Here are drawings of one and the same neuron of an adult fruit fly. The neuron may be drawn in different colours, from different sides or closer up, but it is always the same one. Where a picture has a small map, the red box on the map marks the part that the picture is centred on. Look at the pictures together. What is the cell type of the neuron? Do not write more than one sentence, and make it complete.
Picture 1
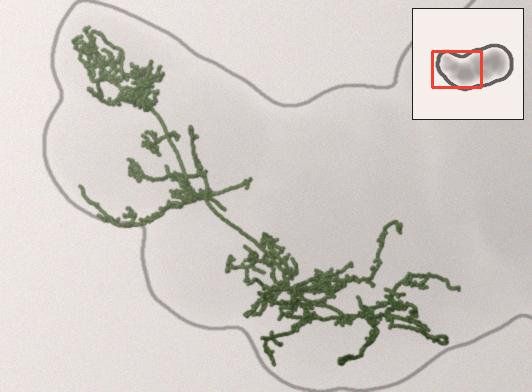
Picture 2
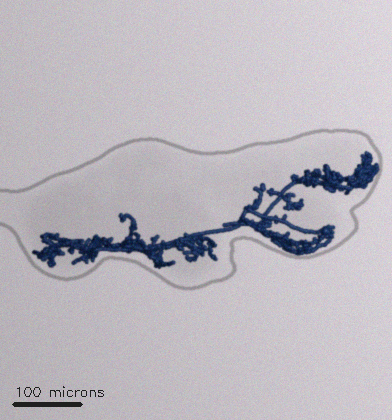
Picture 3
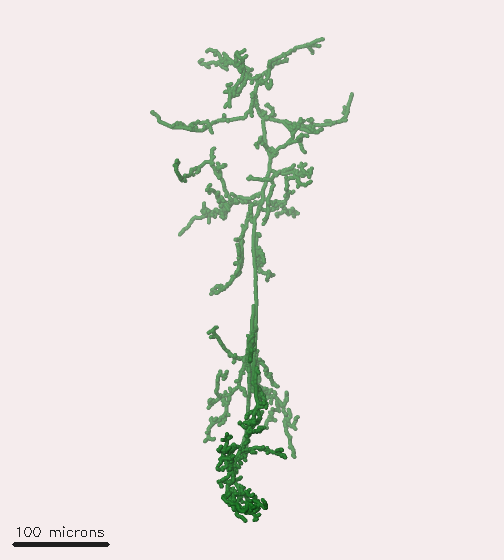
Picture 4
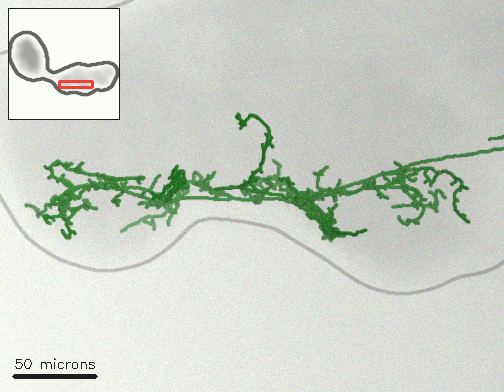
The cell type IN05B013 is the type of this neuron.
